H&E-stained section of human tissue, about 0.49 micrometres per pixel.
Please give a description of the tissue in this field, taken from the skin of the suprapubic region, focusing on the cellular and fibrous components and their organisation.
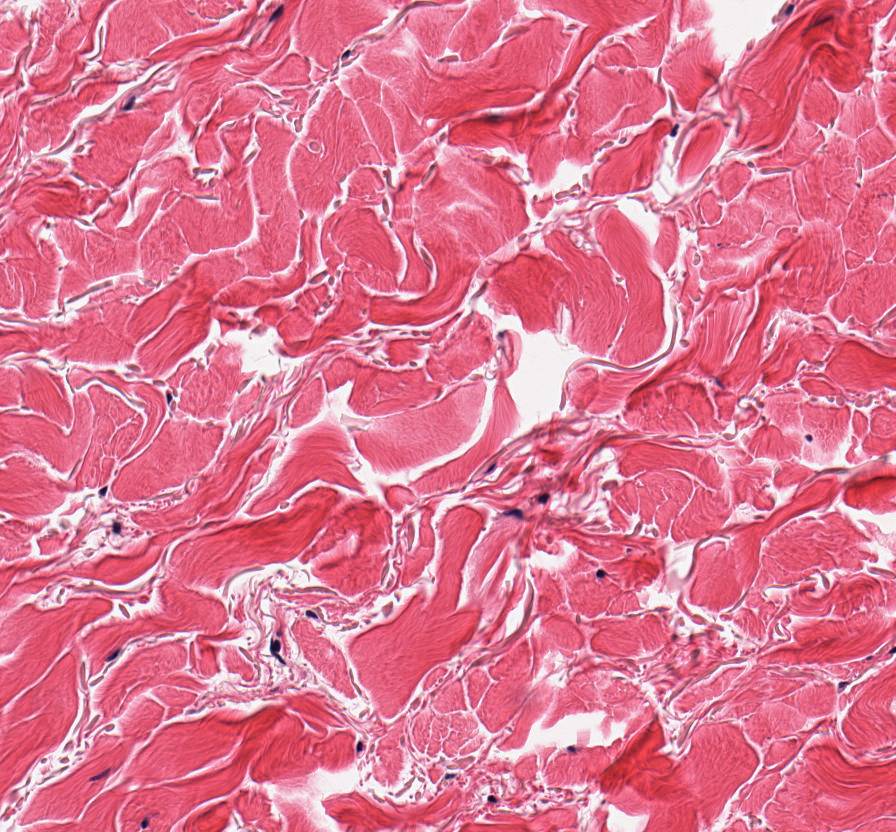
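Coverage: closely packed pink fibre bundles fill the field edge to edge. Orientation: the bundles run in many directions, cut lengthwise, obliquely and across, interlacing with one another. Texture: many are wavy and finely fibrillar. Nuclei: sparse, small, dark and mostly elongated, lying in the narrow spaces between bundles.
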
